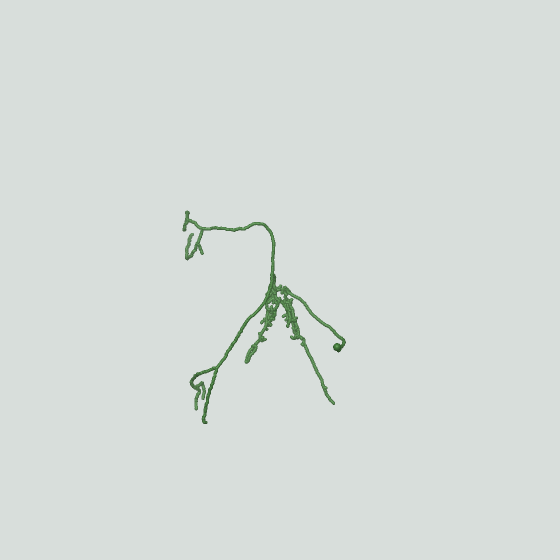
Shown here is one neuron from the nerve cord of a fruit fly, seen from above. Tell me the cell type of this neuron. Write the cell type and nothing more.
IN18B038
